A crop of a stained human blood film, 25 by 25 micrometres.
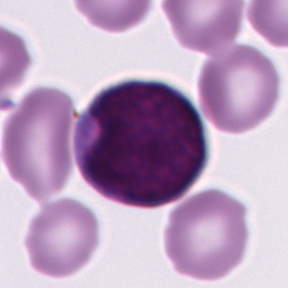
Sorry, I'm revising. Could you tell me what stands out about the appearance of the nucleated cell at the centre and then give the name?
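The chromatin is stained dark purple. At the left edge of the cell lies a small, pale lilac patch of cytoplasm. The cytoplasm contains no visible granules, and no vacuoles appear anywhere in the cell. This cell is a myeloblast.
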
